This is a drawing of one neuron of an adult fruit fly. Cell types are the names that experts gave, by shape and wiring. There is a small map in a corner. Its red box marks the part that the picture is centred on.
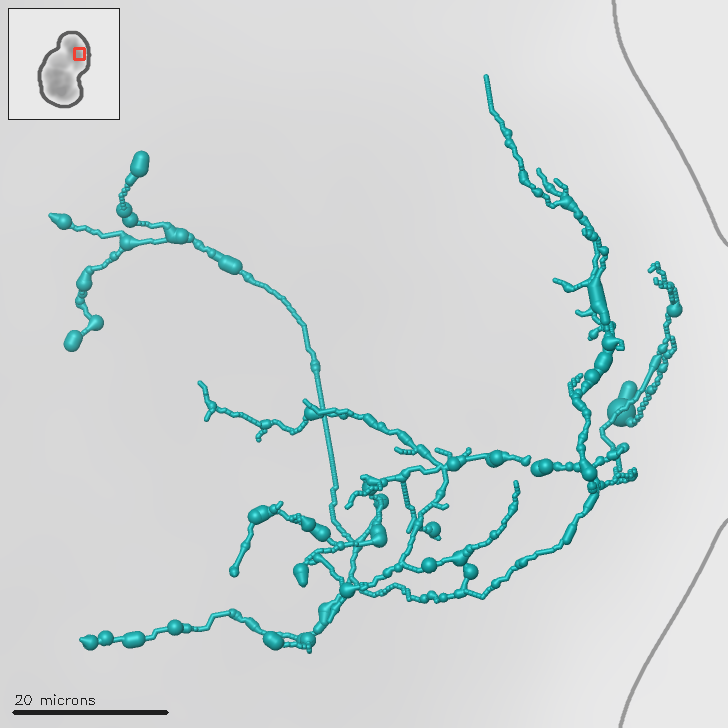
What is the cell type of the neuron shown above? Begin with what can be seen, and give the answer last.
The cell body is on the right of the picture. By the scale bar it is about 80 microns wide in this view. Dozens of branch ends can be seen. This is a nerve-cord intrinsic neuron. The cell type is IN01B044_b.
